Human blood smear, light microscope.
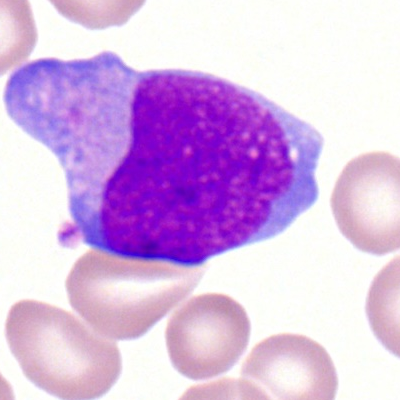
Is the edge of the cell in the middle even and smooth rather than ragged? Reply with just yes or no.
No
